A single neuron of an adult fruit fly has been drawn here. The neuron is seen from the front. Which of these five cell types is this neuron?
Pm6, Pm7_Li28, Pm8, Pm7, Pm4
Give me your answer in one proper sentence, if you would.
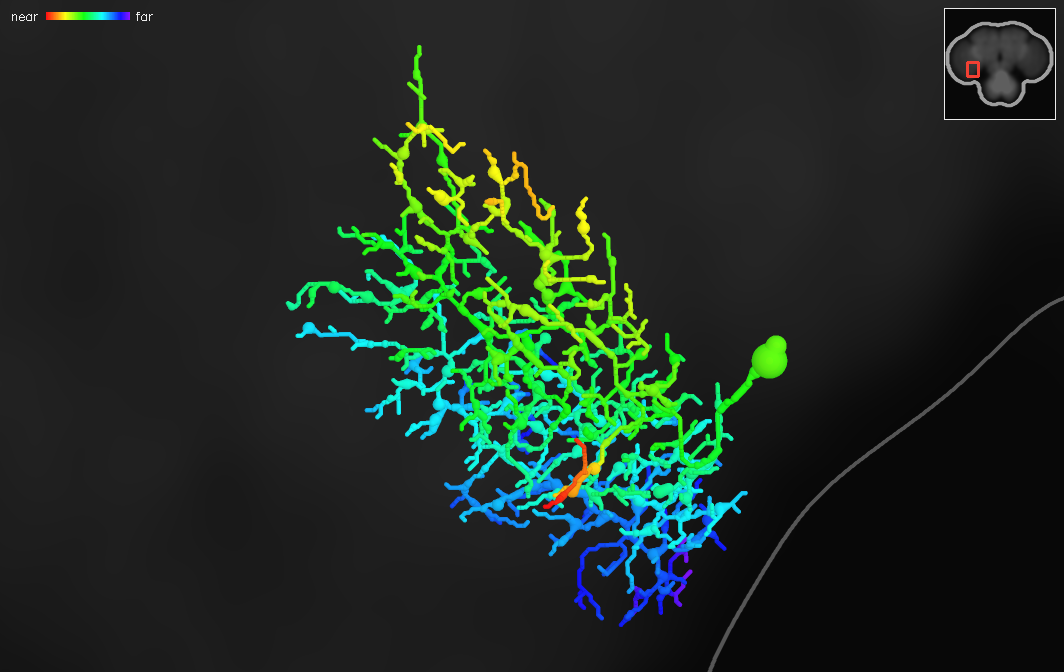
The type of this neuron is the cell type Pm8.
